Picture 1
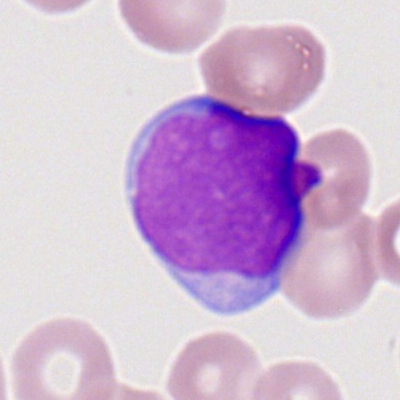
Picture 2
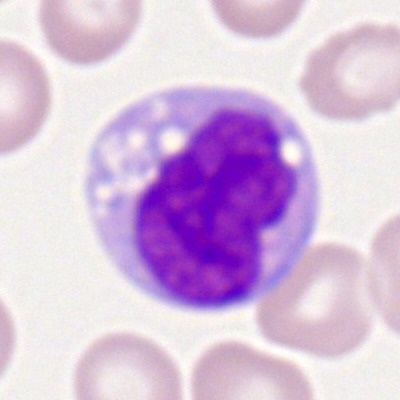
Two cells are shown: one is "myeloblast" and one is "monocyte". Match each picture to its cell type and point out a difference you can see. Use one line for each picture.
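In picture 1 we see a myeloblast: The cytoplasm contains no vacuoles.
In picture 2 we see a monocyte: Several clear round vacuoles lie in the cytoplasm to the left of the nucleus.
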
